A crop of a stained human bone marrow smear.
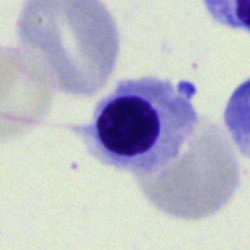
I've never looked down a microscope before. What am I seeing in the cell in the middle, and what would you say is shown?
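The nucleus is positioned off-centre, towards the left side of the cell, and no nucleolus is visible within it. The cytoplasm forms a wider band to the right of the nucleus than to the left and contains no granules. This is an erythroblast.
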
